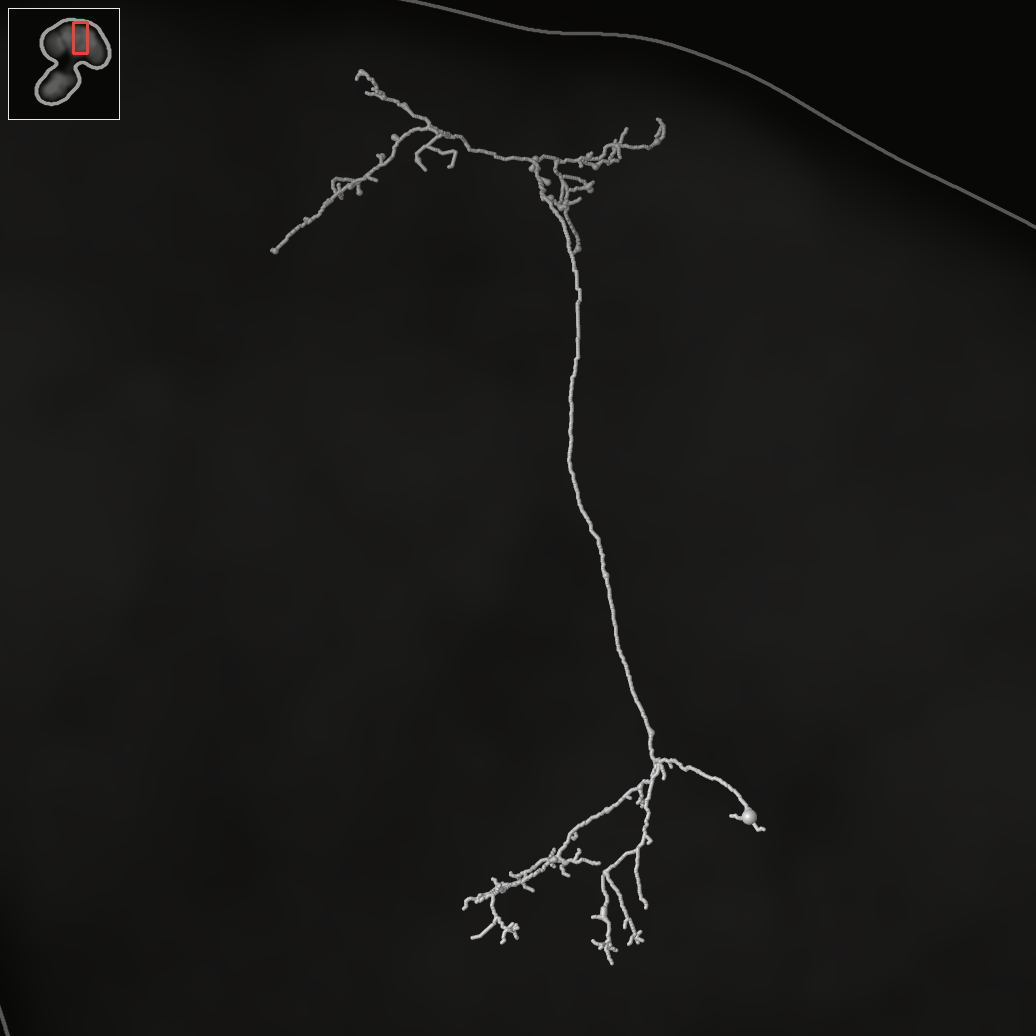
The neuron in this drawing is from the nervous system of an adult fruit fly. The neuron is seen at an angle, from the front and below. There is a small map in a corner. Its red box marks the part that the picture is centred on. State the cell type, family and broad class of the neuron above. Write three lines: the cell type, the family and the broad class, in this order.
SMP730
hemilineage FLAa2
central-brain intrinsic neuron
